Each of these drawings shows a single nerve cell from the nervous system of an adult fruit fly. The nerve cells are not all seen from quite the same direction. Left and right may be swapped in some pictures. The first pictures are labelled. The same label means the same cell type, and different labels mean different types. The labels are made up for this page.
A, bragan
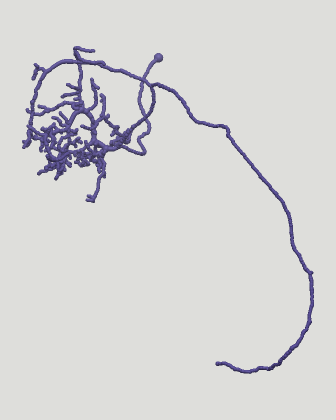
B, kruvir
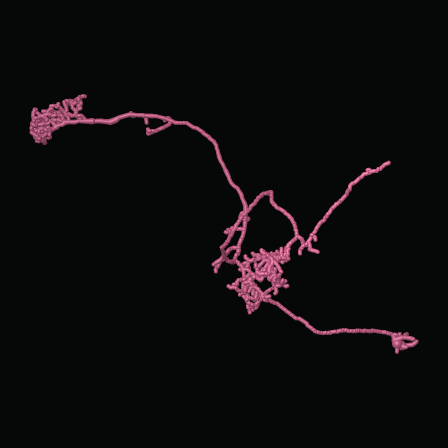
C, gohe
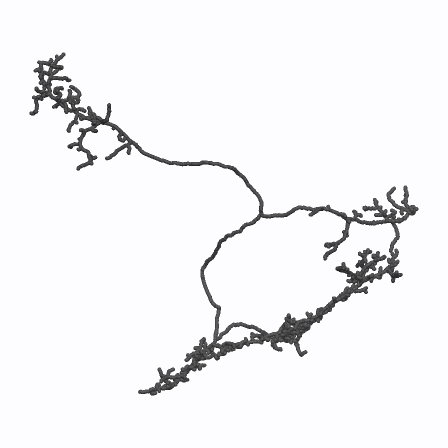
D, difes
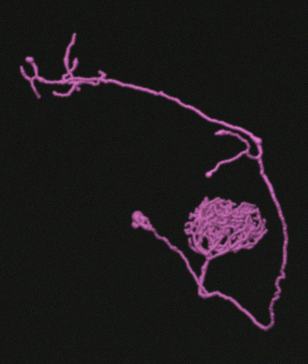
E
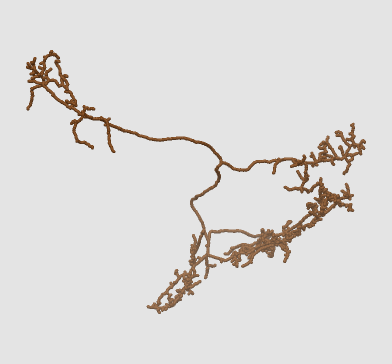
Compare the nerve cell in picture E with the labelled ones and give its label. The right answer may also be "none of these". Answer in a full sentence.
It belongs to gohe.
